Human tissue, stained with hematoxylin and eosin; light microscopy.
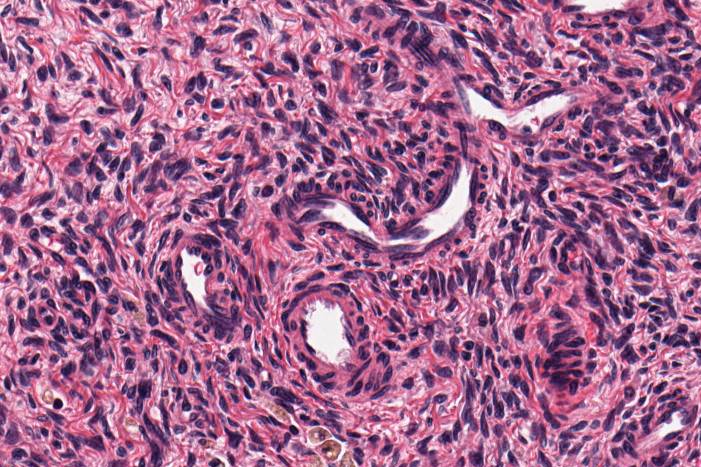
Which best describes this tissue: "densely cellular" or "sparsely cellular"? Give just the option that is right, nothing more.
Densely cellular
